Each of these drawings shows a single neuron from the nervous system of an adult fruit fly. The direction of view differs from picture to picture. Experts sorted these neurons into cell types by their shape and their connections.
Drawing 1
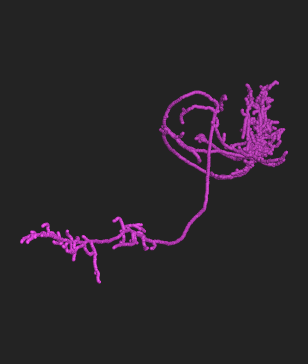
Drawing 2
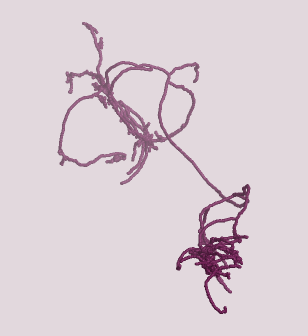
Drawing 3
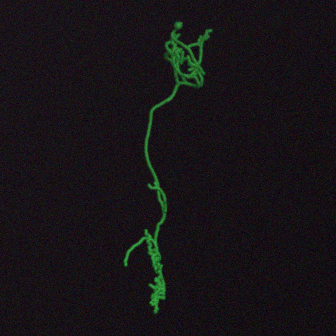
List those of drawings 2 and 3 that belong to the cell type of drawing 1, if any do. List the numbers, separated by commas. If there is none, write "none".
none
